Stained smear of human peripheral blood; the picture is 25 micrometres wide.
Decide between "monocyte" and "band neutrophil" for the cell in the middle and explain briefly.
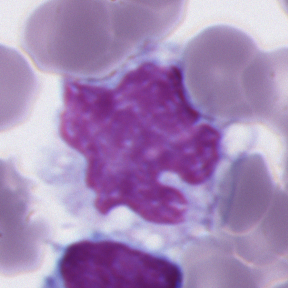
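This is a monocyte, not a band neutrophil. Its chromatin is fairly fine and mottled with small paler spots, not coarsely clumped.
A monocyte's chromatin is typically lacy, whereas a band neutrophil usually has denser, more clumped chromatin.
The nucleus stains reddish magenta-purple. The cytoplasm is very pale, almost colourless.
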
